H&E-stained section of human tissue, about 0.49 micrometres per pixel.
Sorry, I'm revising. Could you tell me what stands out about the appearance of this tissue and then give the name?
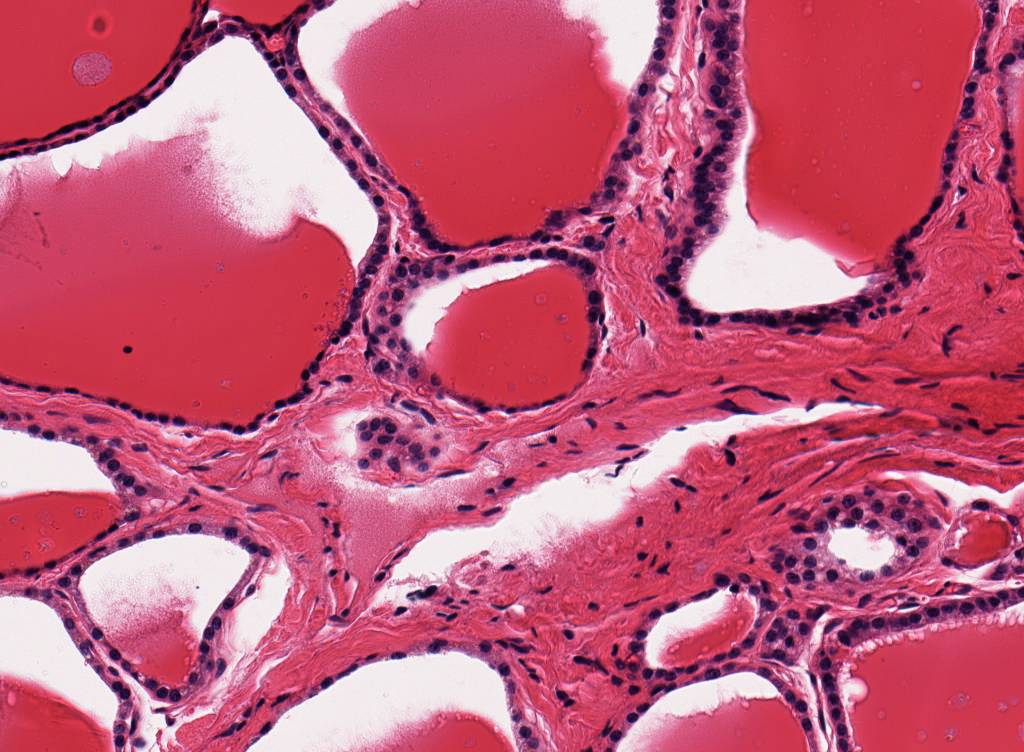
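Architecture comes first: closed follicles of widely varying size, separated by fibrous stroma bands. Next, the lining: a single layer of flattened to low cuboidal epithelial cells. Then the nuclei: small, round and dark, in one evenly spaced row without overlap. Last, a few much smaller, small-lumened follicles lie in the stroma. The tissue is thyroid.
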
